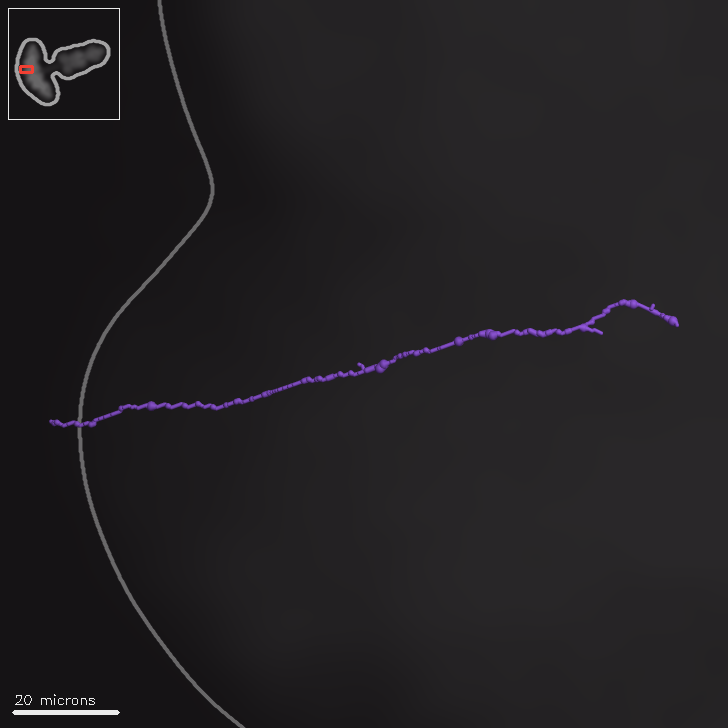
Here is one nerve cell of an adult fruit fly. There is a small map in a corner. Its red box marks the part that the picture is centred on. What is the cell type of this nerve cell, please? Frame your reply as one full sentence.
The cell type this nerve cell represents is JO-CM.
